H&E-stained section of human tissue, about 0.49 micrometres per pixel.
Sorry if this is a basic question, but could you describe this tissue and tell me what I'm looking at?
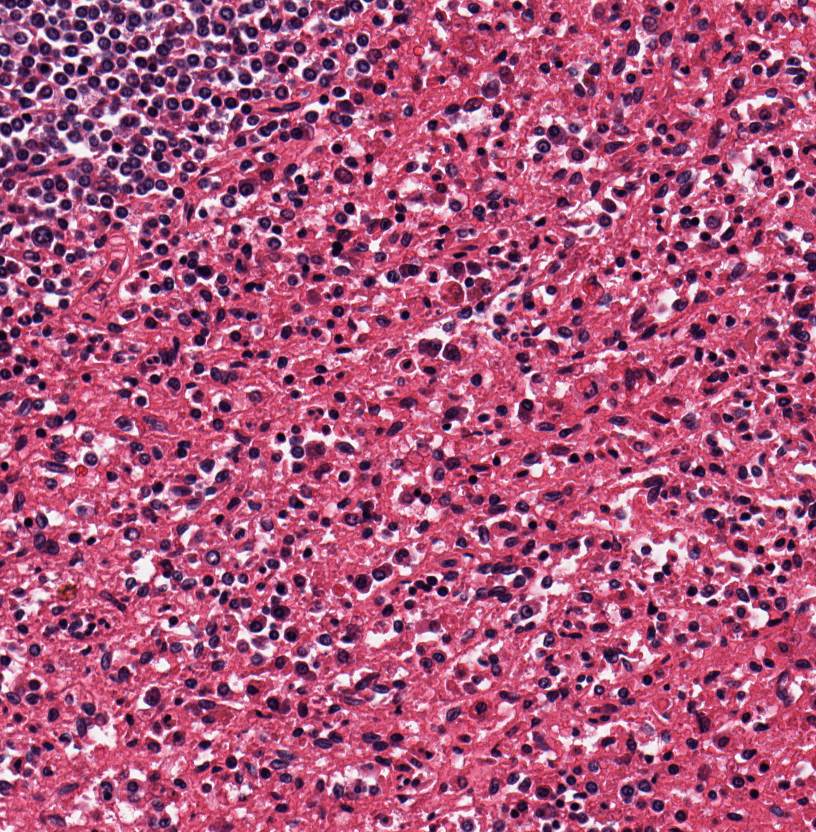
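Sheet in upper left corner: dense, closely packed small lymphocytes, round dark nuclei, thin cytoplasmic rim; far more crowded than elsewhere. Outside it, pink areas: many small irregular clear slit-like spaces. Looser areas: round dark nuclei mixed with larger oval and elongated paler nuclei. Spleen.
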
